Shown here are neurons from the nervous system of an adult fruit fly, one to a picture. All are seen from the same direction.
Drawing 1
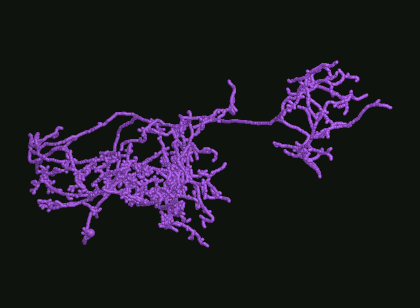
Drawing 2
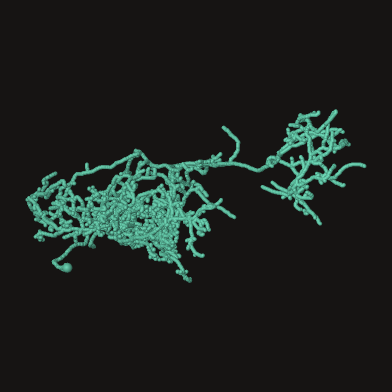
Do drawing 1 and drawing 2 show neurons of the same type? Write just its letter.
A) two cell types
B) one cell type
B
